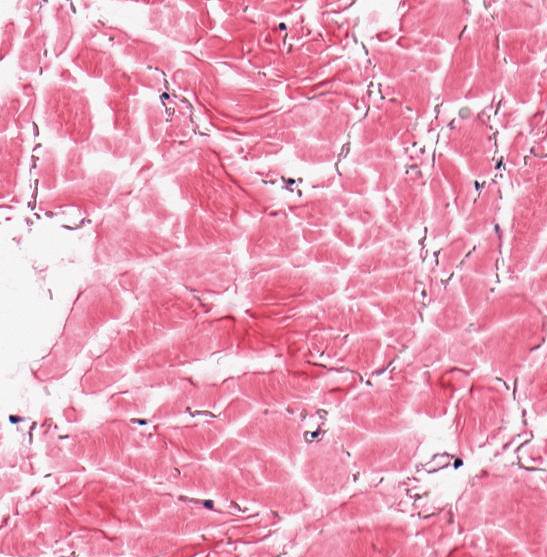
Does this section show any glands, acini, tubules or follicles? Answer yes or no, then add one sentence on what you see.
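No. No epithelium or glands are present anywhere in the field.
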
